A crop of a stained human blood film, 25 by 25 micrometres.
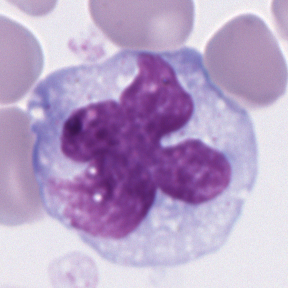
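Monocyte from a stained peripheral blood smear under the light microscope. Notice how abundant the pale grey-blue cytoplasm is, with fine pinkish-purple granules sprinkled sparsely through it. Where the nuclear lobes meet, broad bands of nucleus join them, not thin threads. The chromatin, too, is finely strand-like rather than coarsely clumped.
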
